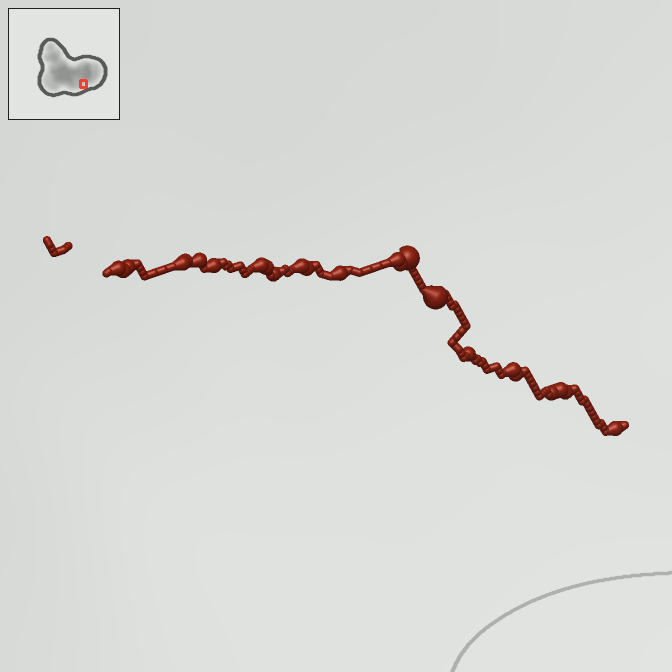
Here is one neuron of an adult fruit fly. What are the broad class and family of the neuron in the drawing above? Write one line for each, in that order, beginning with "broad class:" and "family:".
broad class: sensory neuron entering the brain
family: class mechanosensory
